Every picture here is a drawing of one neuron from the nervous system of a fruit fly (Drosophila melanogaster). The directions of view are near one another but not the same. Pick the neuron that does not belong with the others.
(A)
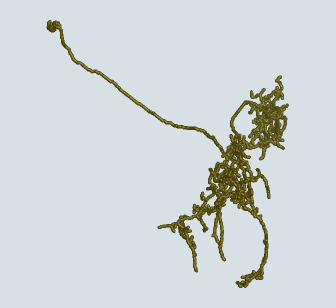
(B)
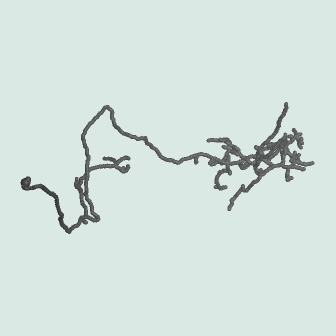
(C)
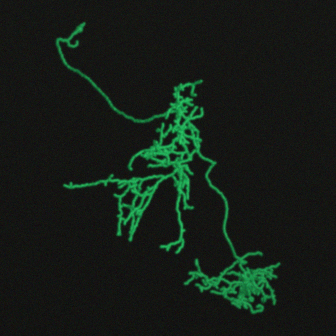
B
